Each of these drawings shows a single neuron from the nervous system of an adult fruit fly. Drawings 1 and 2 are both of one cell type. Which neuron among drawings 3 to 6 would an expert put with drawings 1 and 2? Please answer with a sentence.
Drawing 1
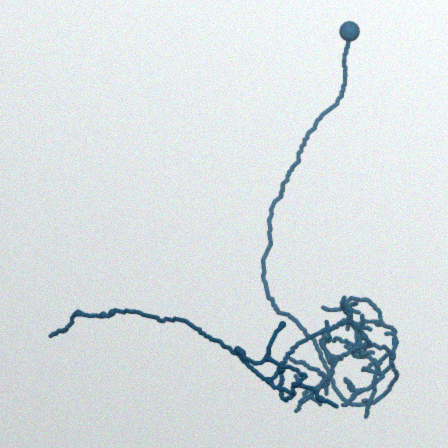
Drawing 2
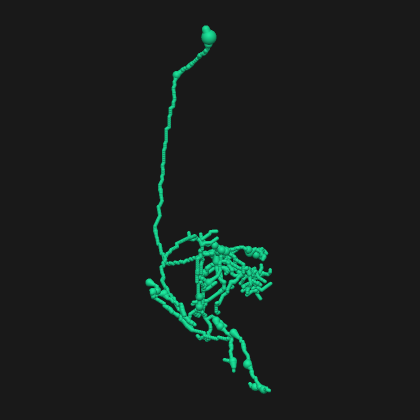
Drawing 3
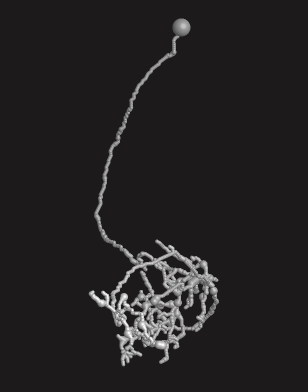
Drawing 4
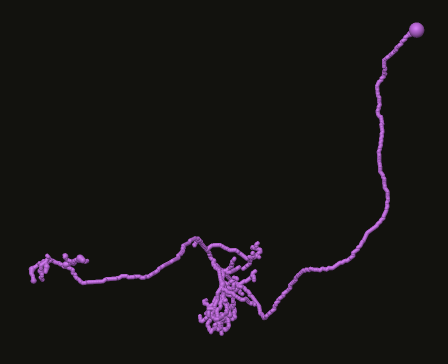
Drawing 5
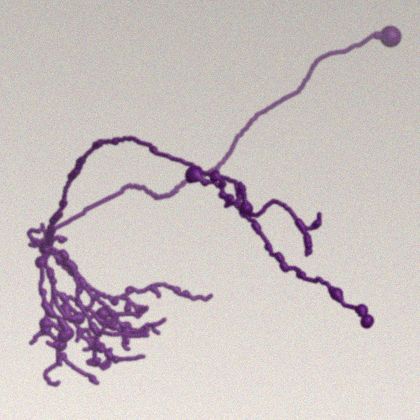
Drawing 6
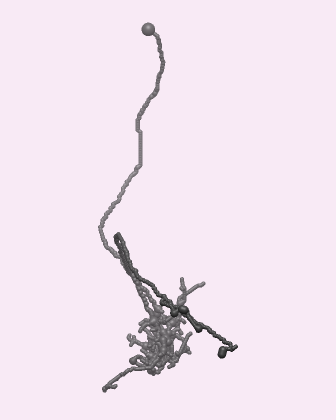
Drawing 5 shows a neuron of the same cell type.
